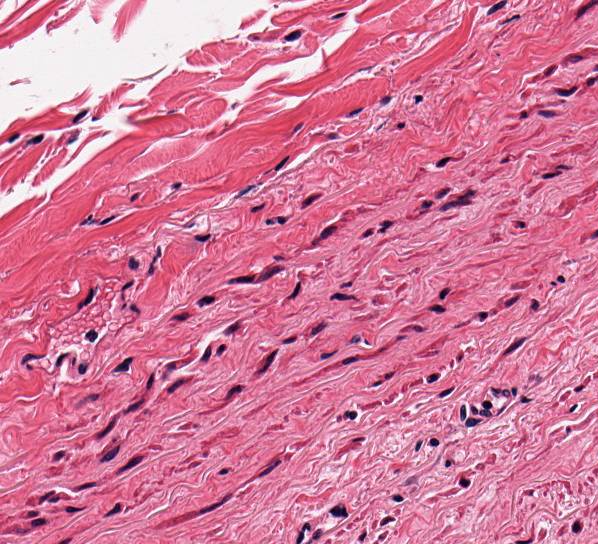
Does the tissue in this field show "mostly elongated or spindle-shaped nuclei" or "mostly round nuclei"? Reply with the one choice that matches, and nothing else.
Mostly elongated or spindle-shaped nuclei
